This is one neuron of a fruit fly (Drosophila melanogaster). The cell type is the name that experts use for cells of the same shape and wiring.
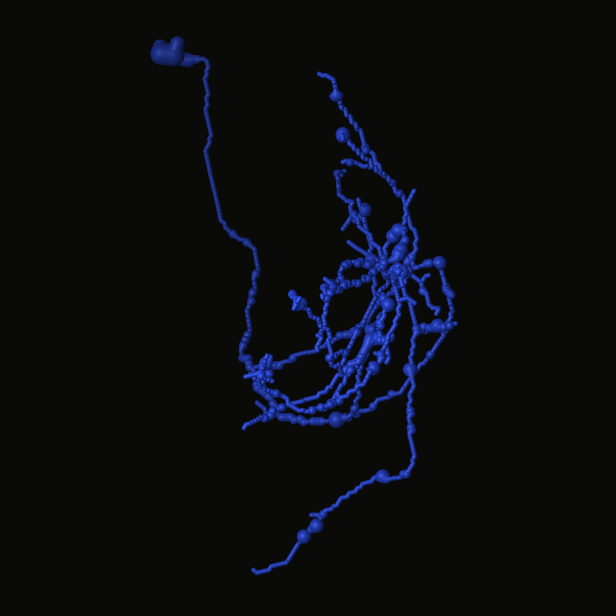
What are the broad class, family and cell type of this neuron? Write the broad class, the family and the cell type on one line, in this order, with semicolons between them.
central-brain intrinsic neuron; hemilineage VLPd&p1_dorsal; AVLP055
